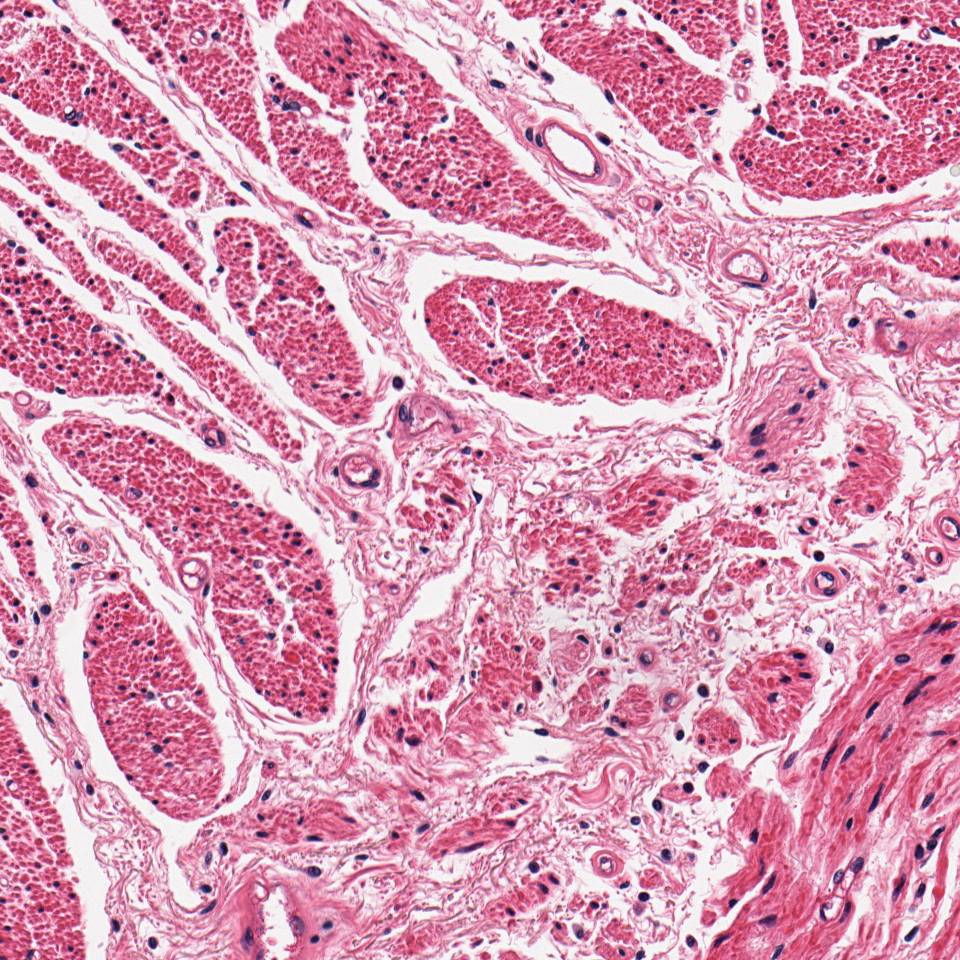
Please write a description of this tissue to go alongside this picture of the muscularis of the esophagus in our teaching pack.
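Cross-cut smooth muscle bundles, large, rounded and elongated, fill left and upper field. Their cells form small eosinophilic profiles among scattered small dark nuclei. At lower right, lengthwise-cut fibres and elongated nuclei run obliquely. Loose, pale pink fibrous connective tissue separates them, chiefly centre and lower middle.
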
